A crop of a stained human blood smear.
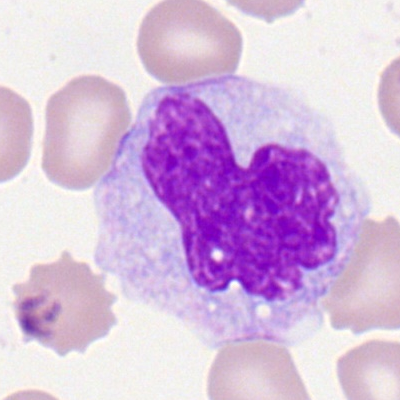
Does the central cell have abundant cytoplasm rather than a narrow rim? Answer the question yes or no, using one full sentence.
Yes, this cell has broad cytoplasm around its nucleus.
